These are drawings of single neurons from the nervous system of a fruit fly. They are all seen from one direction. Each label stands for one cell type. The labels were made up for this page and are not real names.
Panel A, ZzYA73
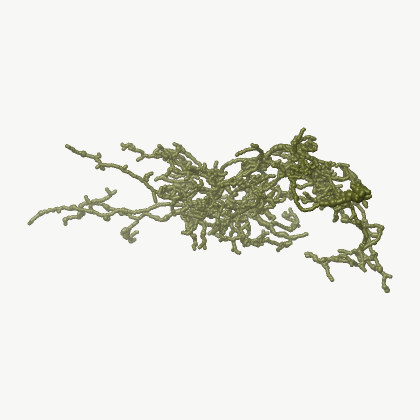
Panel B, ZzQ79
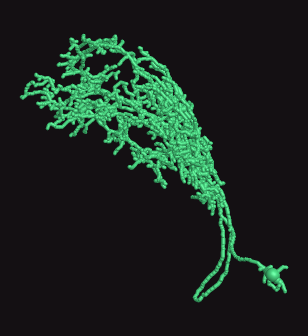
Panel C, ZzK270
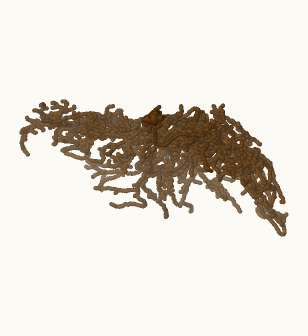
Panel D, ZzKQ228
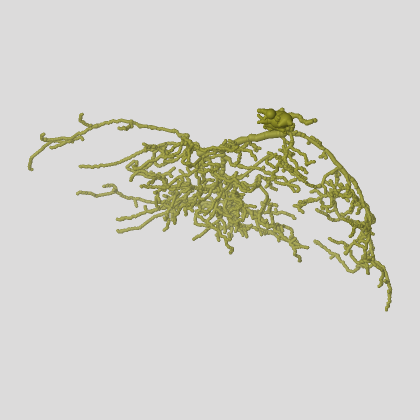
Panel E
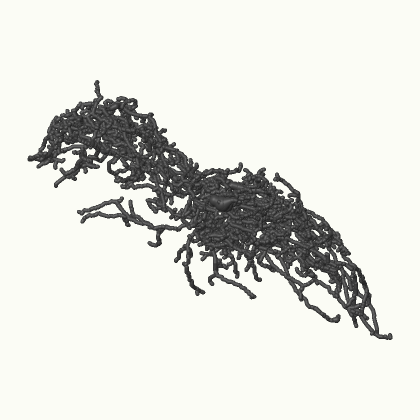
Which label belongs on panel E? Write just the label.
ZzK270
